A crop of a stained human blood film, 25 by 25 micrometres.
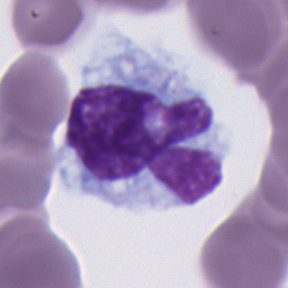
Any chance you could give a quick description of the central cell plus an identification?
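The central cell has an irregular rather than round outline. Its nucleus is irregular and folded, with two lobes jutting out to the right, and its chromatin stains dark purple. Many small clear vacuoles lie in the cytoplasm. It is a monocyte.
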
